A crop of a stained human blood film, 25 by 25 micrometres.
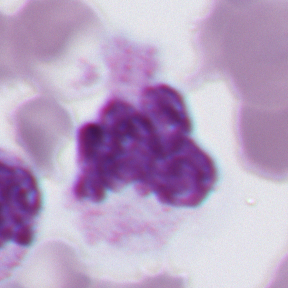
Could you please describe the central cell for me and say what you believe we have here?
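Dense, dark purple chromatin makes up the nucleus. The cytoplasm is pale pink-lilac rather than blue and holds fine pink-violet granules. This granular cytoplasm lies both above and below the nucleus. The cell is a segmented neutrophil.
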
